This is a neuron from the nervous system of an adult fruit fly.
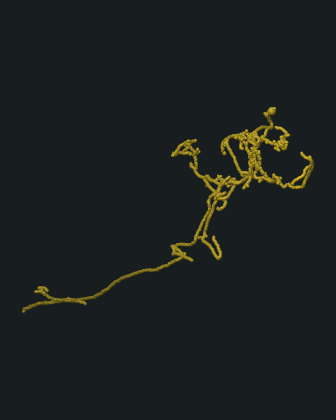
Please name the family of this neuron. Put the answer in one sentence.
The family is hemilineage 09A.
